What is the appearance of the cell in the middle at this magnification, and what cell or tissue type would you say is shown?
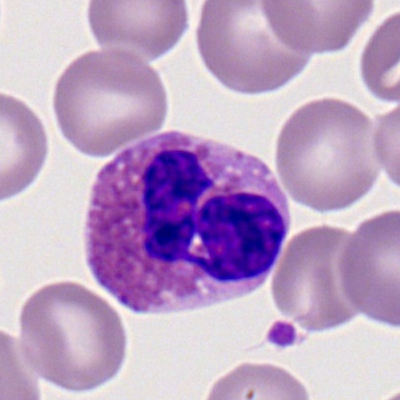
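Two lobes to the nucleus here, in a cell with a roughly round outline. The nucleus sits over toward the right, which leaves a wider band of cytoplasm on the left. Its chromatin is dark purple and coarsely clumped. You've got an eosinophil there.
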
